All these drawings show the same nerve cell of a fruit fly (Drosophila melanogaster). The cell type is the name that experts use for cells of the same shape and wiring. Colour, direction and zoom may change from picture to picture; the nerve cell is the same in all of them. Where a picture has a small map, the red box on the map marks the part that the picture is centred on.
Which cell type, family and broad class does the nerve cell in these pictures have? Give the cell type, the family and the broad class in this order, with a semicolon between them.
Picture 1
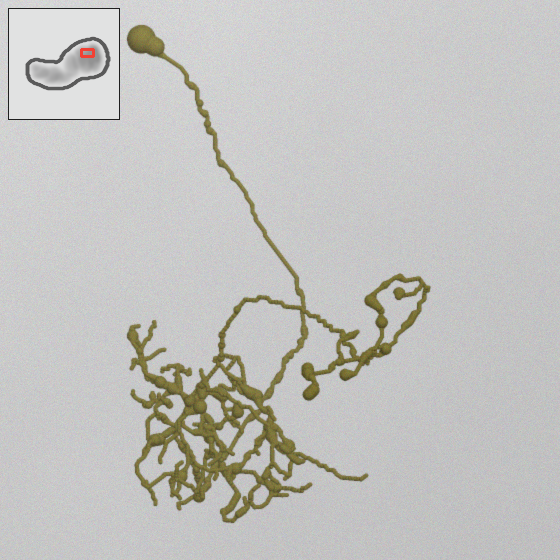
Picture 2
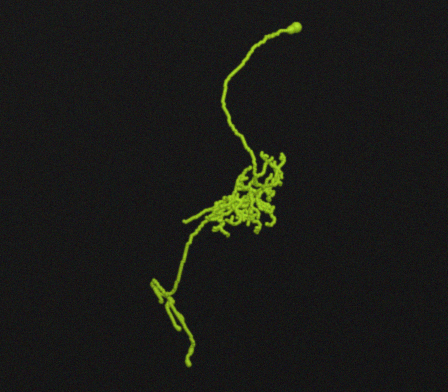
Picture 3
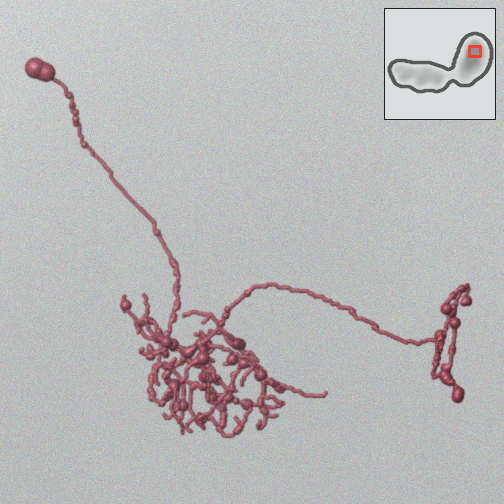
FC1D; class CX; central-brain intrinsic neuron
